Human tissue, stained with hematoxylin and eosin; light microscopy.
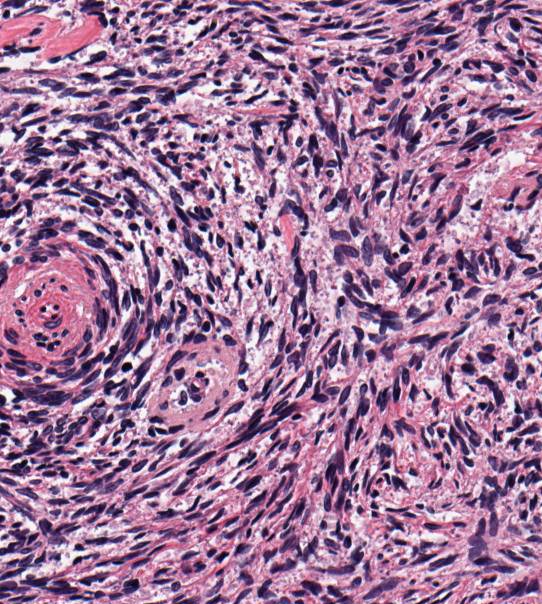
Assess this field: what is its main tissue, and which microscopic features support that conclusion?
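The field mainly shows ovarian cortex. Spindle cells fill it, arranged in short, intersecting, swirling fascicles.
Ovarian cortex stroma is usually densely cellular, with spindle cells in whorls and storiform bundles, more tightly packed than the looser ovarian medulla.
At the left middle edge, spindle cells wrap in concentric layers around a vessel to form a whorl. Nuclei are elongated and dark, many with tapered or wavy ends; the scant pale cytoplasm has indistinct cell borders.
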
